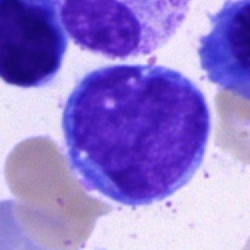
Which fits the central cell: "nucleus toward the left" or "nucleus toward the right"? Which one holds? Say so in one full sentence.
The cell has its nucleus positioned toward the right.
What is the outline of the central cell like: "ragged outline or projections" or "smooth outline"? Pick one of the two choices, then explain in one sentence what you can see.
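Smooth outline. The cell outline is round with a smooth edge.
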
